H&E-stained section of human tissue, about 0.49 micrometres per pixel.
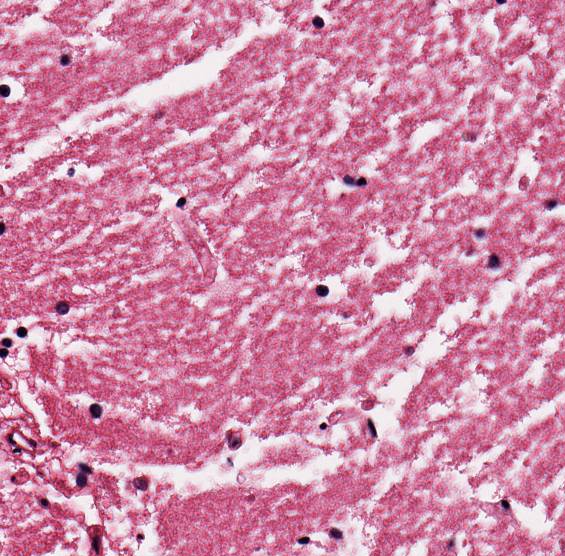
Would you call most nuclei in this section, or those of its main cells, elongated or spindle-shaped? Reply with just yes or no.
No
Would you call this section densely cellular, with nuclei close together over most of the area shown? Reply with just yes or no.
No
